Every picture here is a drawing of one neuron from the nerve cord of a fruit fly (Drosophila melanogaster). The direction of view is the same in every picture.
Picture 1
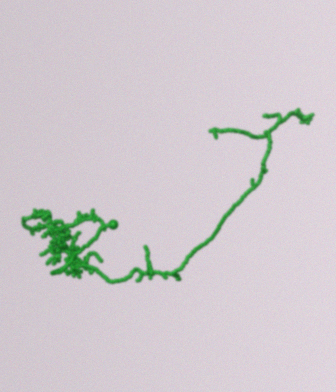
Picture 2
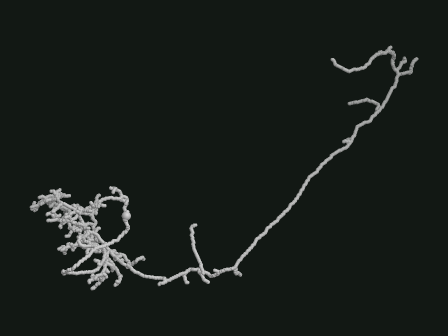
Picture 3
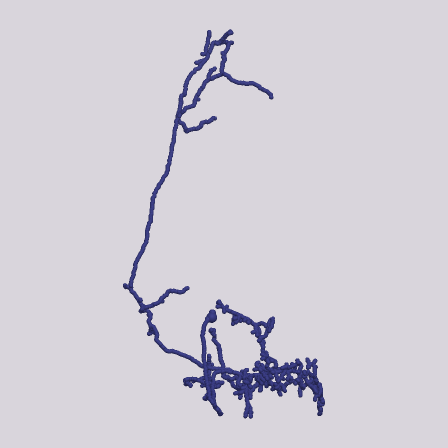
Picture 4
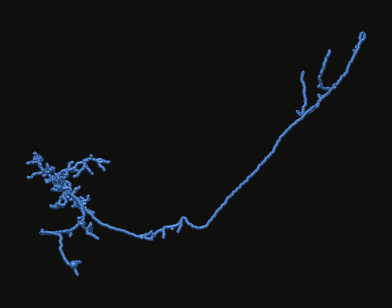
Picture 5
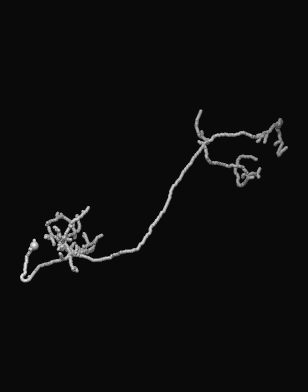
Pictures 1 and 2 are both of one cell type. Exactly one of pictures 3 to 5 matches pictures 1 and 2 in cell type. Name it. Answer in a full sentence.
Picture 3 is of the same cell type.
